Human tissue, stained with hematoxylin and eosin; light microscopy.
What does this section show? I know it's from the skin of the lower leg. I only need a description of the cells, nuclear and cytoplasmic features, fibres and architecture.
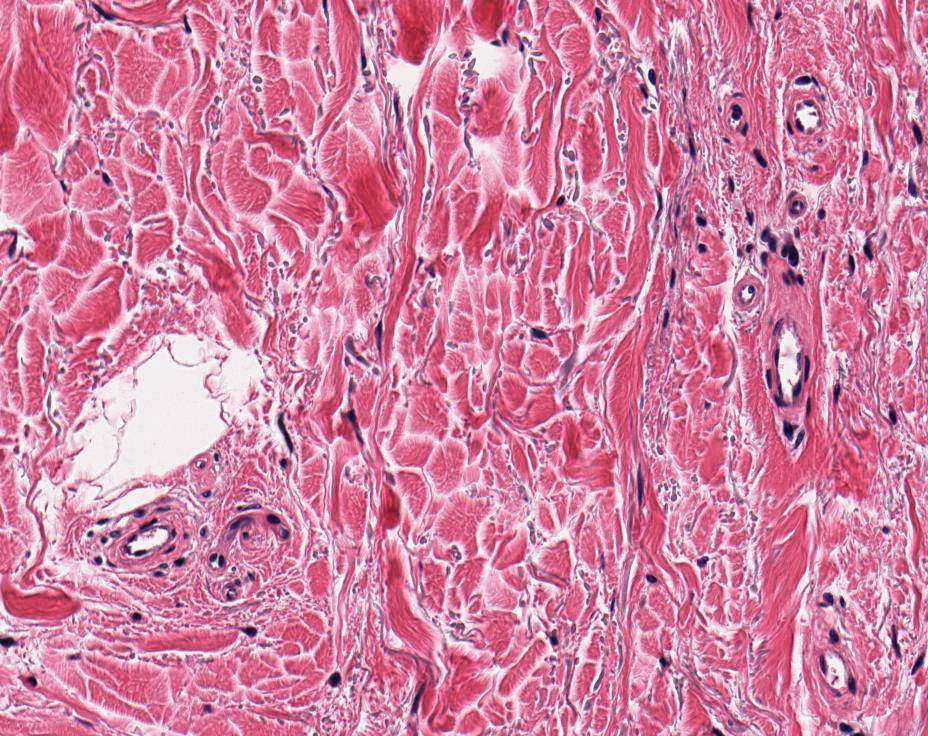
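Sparse nuclei first: small dark ovals, mostly between the fibres, not inside them. Small thick-walled vessels with narrow lumens lie lower left and along the right side. Pale, sparse, thread-like connective tissue runs between the fibres, looser around those lower-left vessels. No fat cells, either.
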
